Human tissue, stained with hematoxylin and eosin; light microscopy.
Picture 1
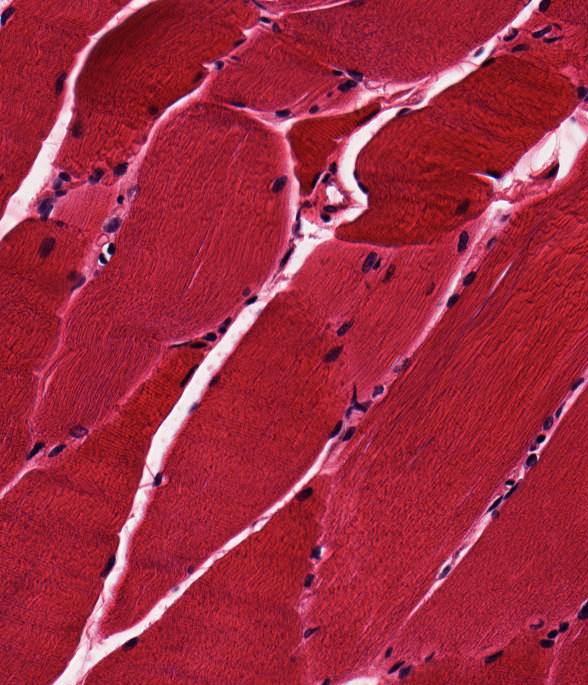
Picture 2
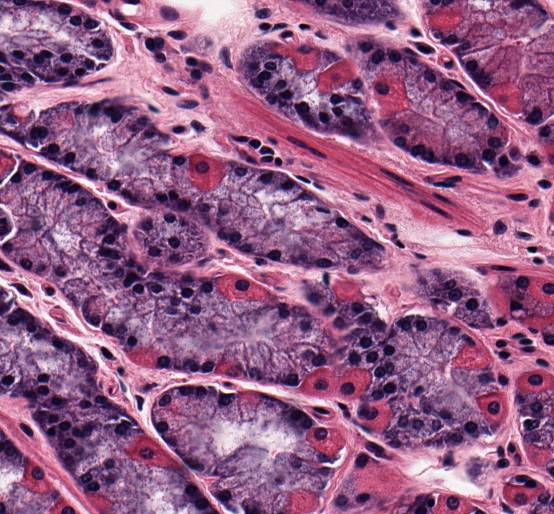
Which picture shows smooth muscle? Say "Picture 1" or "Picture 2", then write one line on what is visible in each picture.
Picture 2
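What picture 1 shows: Fine cross-striations can be seen within the red cytoplasm of the fibres.
What picture 2 shows: A bundle of smooth muscle with elongated nuclei crosses the upper centre and right of the field diagonally.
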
